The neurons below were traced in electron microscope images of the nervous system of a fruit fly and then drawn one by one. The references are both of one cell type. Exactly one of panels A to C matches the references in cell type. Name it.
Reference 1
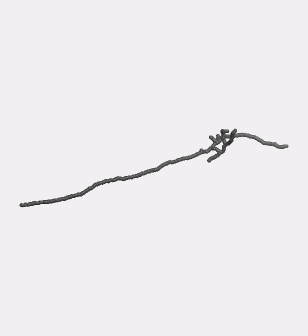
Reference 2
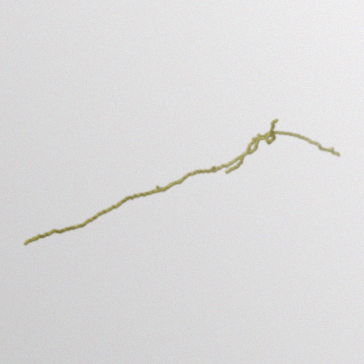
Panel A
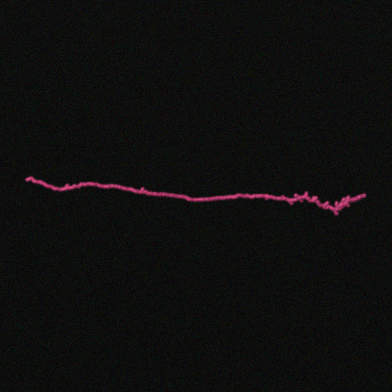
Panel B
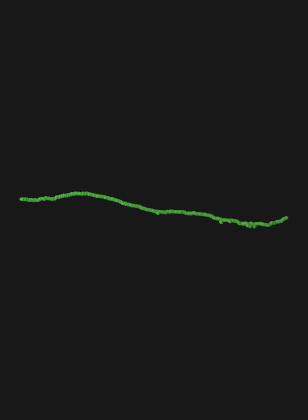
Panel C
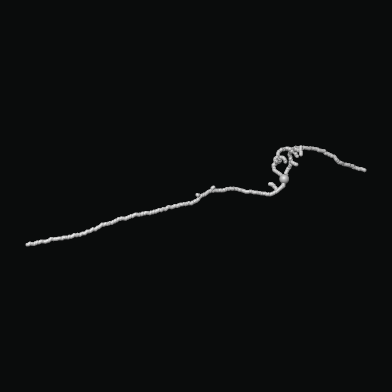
C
